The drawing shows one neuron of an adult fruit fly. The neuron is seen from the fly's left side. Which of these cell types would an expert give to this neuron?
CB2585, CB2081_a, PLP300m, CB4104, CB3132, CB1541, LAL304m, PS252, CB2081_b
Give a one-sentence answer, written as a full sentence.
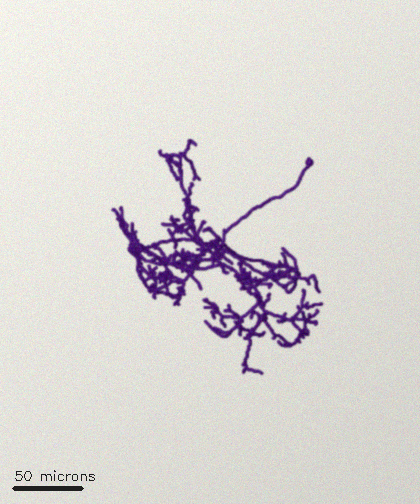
This neuron is classified under the cell type LAL304m.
